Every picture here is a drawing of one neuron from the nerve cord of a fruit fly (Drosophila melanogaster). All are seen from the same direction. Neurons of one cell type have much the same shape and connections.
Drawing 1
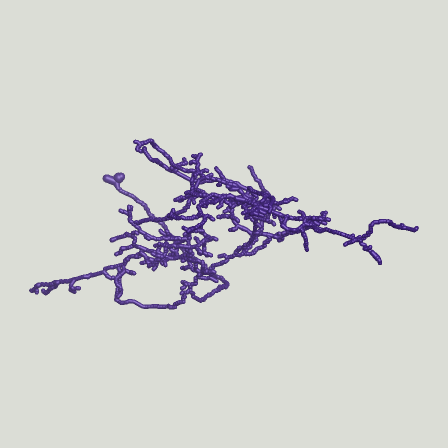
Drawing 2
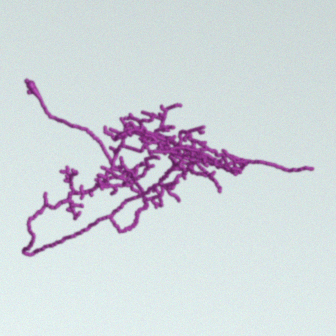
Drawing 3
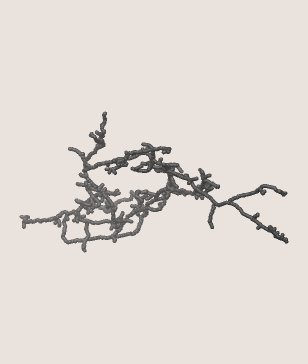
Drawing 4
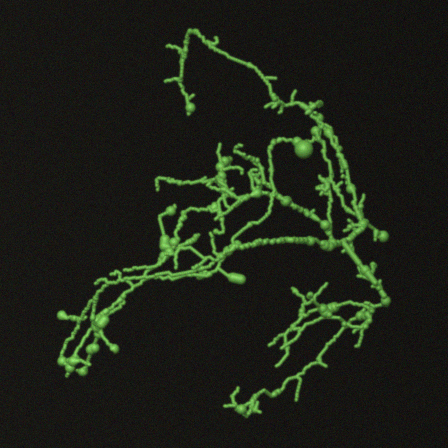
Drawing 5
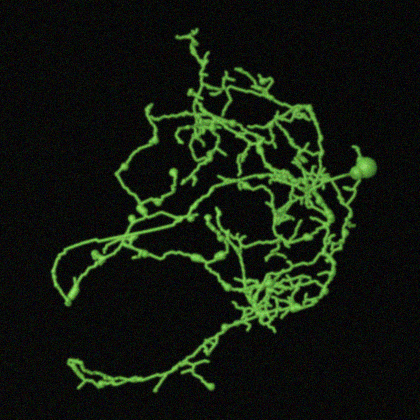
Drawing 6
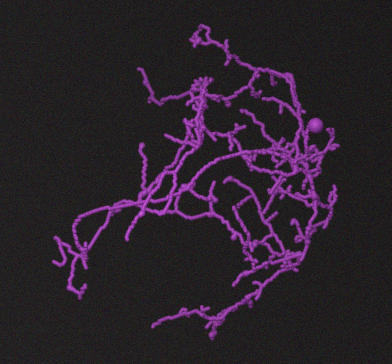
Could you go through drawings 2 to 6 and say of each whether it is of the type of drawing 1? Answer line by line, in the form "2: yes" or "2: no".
2: yes
3: yes
4: no
5: no
6: no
